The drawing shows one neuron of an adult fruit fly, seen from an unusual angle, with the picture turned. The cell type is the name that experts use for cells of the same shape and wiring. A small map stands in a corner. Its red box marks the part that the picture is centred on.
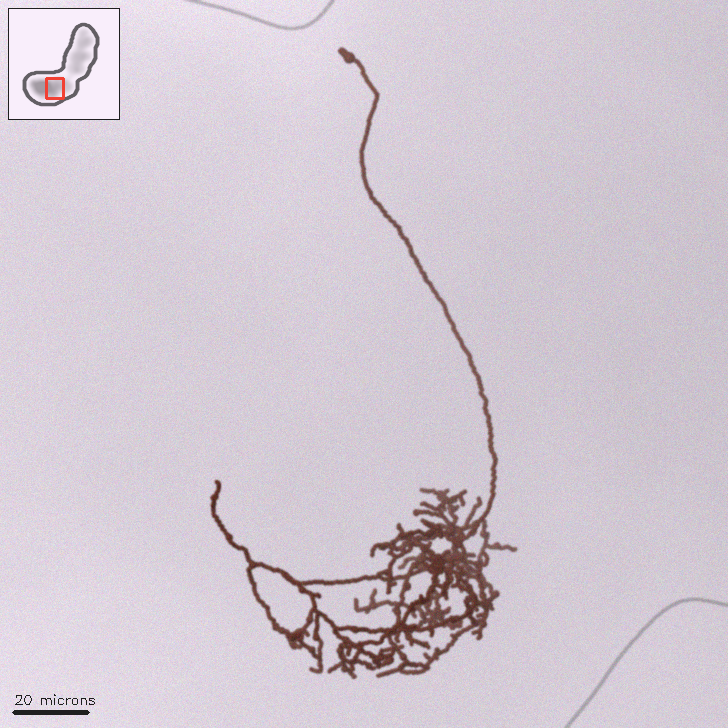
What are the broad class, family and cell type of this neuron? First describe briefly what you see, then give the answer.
Its cell body lies at the top of the picture. From top to bottom in the picture it spans about 170 microns. Dozens of branch ends can be seen. It is a central-brain intrinsic neuron. Its family is hemilineage VLPp1. The cell type is AVLP549.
